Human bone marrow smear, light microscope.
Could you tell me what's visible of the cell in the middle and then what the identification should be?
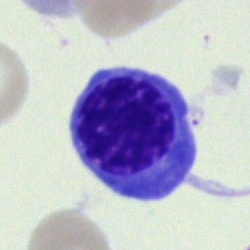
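Within the nucleus, no nucleolus is visible. The cytoplasm is deep blue, its rim widest on the lower right side, and it shows no granules. From the lower right edge of the cell, a thin pale strand trails away. The cell is an erythroblast.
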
